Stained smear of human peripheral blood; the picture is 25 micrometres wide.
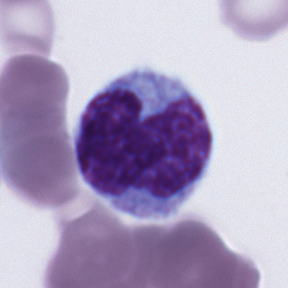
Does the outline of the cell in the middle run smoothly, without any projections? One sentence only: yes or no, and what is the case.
Yes, this cell's outline runs smooth, without projections.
